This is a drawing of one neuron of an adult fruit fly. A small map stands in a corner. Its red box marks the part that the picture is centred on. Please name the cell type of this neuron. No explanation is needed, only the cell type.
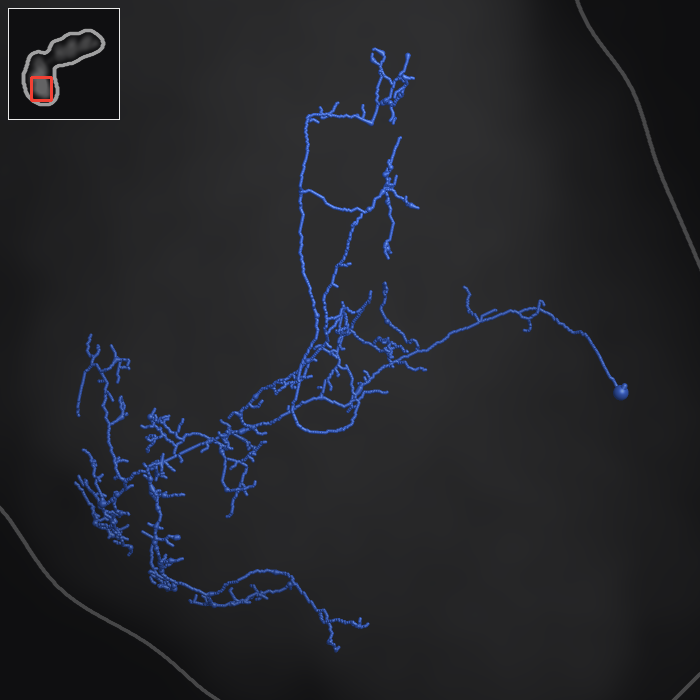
AVLP525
